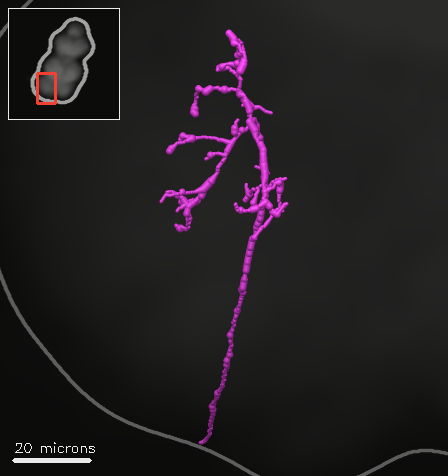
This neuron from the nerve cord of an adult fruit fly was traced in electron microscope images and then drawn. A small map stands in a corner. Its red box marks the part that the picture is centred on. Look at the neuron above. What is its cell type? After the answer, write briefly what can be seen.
Its cell type is DNge146. This is a descending neuron. No cell body is drawn. From top to bottom in the picture it spans about 110 microns.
